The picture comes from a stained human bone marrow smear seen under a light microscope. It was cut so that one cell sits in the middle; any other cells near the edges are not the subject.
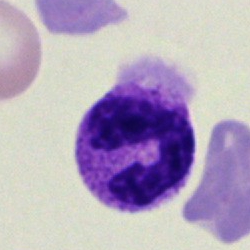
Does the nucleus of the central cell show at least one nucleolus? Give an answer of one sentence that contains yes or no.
No, not one nucleolus is seen in the nucleus.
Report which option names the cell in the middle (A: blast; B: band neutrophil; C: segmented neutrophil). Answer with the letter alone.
C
